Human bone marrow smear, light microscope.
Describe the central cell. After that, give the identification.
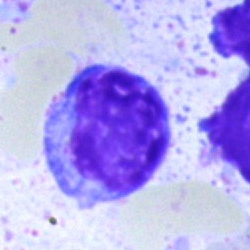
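First, chromatin: dark purple, coarsely clumped, with paler gaps between the clumps. Second, cytoplasm: blue, forming a wider rim on the left than on the right. Third, granules: none distinct in the cytoplasm. Last, image quality: slightly blurred, which softens fine detail. The cell is a lymphocyte.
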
